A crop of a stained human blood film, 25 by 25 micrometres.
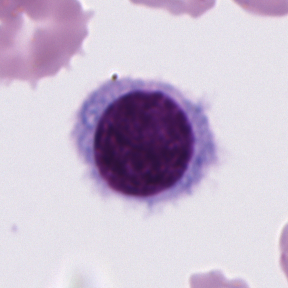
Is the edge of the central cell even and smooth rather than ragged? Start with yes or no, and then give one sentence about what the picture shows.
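No. The cell border is ragged with many fine, short hair-like projections all the way around.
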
